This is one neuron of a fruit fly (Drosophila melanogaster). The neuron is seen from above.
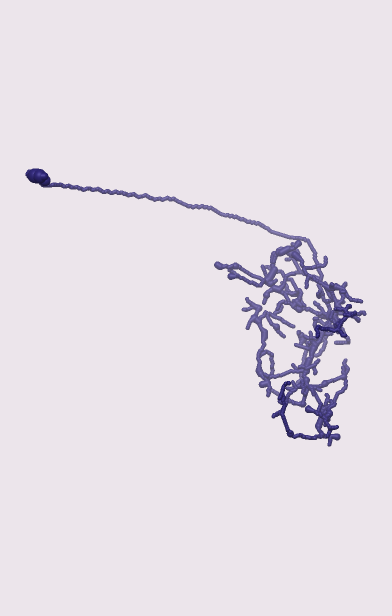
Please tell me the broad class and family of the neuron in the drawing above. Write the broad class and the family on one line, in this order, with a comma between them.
nerve-cord intrinsic neuron, hemilineage 01B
